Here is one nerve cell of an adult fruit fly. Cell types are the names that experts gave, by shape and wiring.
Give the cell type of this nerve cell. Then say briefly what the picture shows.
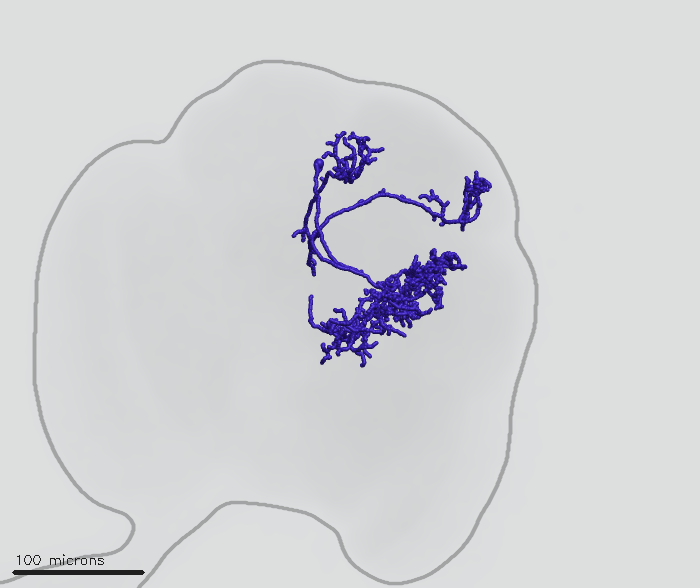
Its cell type is LAL130. It is a central-brain intrinsic neuron. The cell body can be seen at the top of the picture. By the scale bar it is about 180 microns tall in this view.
